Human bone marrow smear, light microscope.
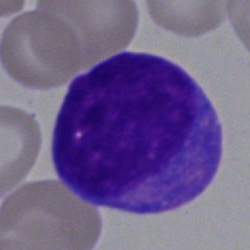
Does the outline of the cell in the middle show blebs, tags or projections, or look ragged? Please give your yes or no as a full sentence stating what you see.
No, the cell's outline is smooth, without projections.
